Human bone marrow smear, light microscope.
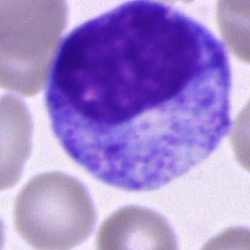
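Promyelocyte (central cell) in a stained human bone marrow smear under the light microscope. The nucleus occupies the upper part of the cell, and its chromatin is finely textured rather than coarsely clumped. Purple granules lie scattered through pale bluish-lavender cytoplasm.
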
